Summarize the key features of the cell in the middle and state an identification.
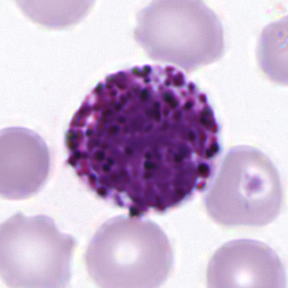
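Round cell; margin slightly bumpy from granules at the edge. Granules overlie the nucleus, hiding its outline. Granule size varies noticeably. Little cytoplasm visible between the crowded granules. Cell: basophil.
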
